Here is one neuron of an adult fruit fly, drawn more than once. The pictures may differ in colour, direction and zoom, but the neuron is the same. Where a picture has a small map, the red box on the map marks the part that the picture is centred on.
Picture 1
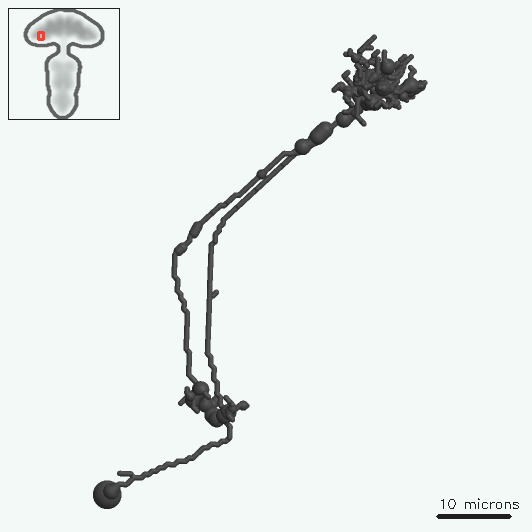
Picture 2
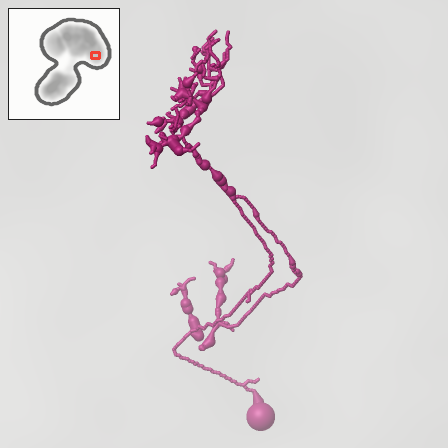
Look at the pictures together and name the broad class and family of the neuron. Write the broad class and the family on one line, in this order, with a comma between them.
optic-lobe intrinsic neuron, T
